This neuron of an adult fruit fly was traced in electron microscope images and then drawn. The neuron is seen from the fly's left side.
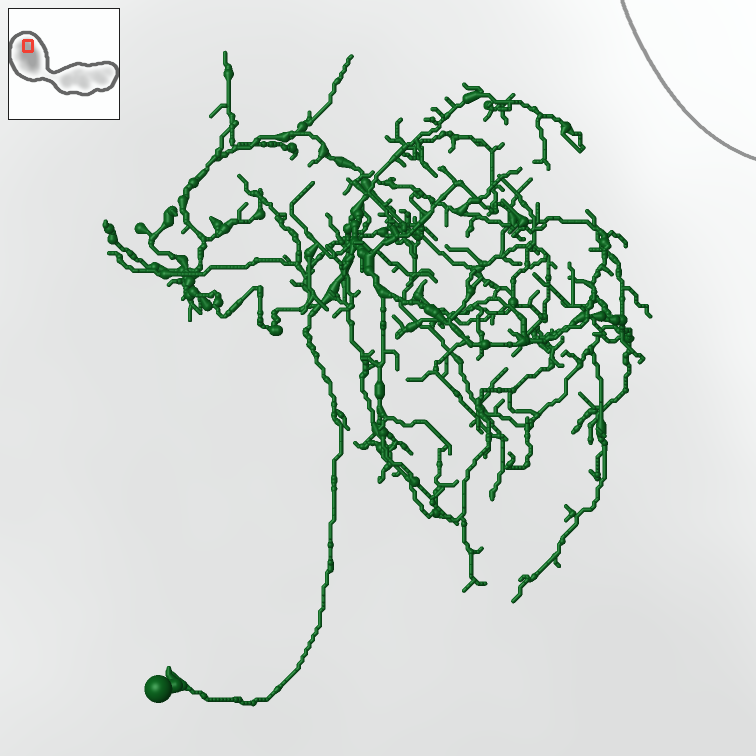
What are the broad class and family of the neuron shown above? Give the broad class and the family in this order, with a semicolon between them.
central-brain intrinsic neuron; hemilineage LHa2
